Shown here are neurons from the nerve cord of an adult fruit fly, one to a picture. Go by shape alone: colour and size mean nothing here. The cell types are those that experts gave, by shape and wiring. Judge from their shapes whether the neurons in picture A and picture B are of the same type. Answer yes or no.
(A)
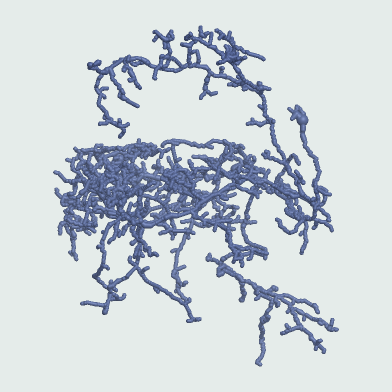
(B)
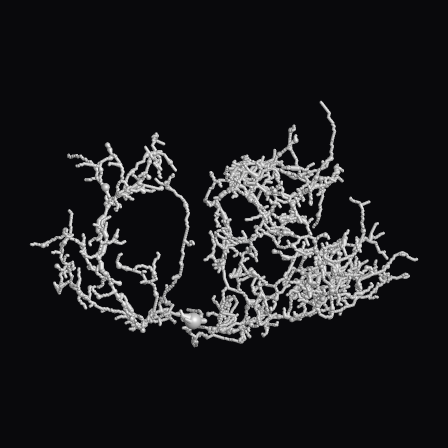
yes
